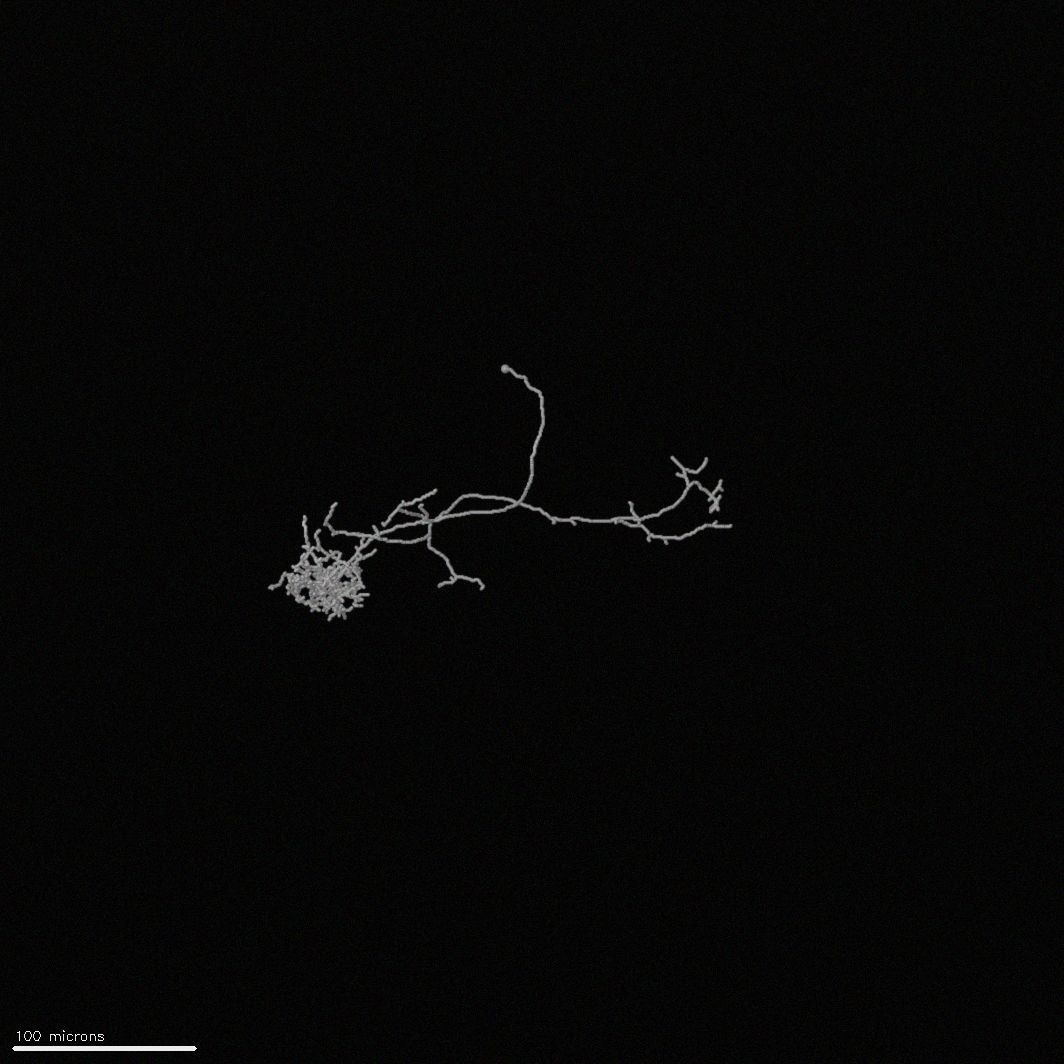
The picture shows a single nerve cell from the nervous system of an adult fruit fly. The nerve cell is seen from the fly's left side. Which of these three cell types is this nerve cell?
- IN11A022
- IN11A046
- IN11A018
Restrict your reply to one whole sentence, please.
A cell of type IN11A022 is what this nerve cell is.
